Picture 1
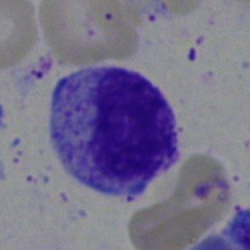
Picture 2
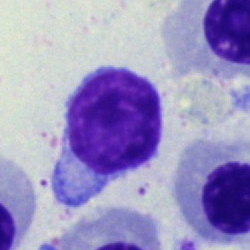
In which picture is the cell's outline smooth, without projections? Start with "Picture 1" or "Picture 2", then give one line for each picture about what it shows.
Picture 1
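In picture 1: The cell outline is round to slightly oval and smooth.
In picture 2: The pale cytoplasm bulges out as a single tail-like protrusion at the lower left of the cell.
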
